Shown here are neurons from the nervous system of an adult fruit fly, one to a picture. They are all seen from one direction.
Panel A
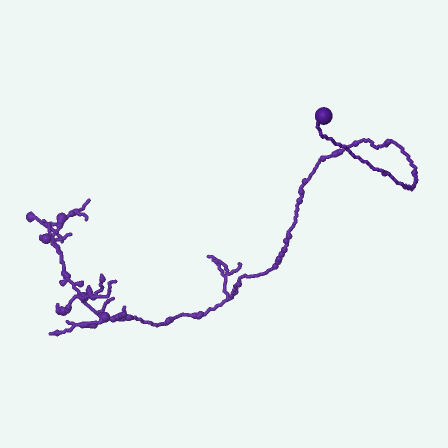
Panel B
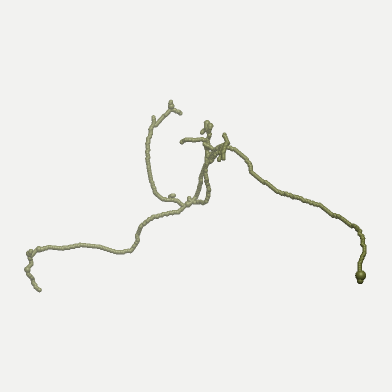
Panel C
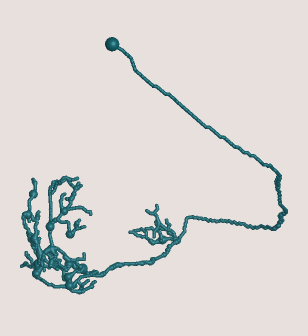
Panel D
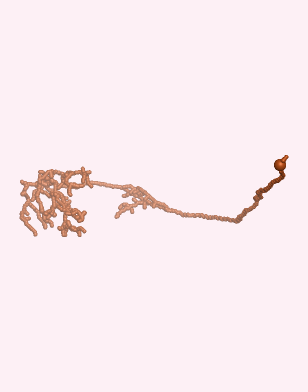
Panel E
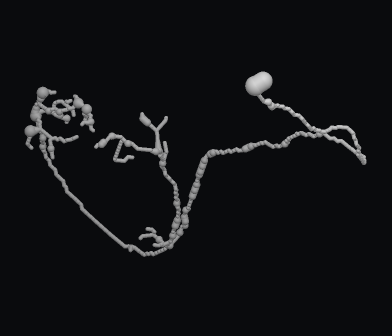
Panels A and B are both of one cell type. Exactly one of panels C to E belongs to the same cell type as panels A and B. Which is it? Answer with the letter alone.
E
